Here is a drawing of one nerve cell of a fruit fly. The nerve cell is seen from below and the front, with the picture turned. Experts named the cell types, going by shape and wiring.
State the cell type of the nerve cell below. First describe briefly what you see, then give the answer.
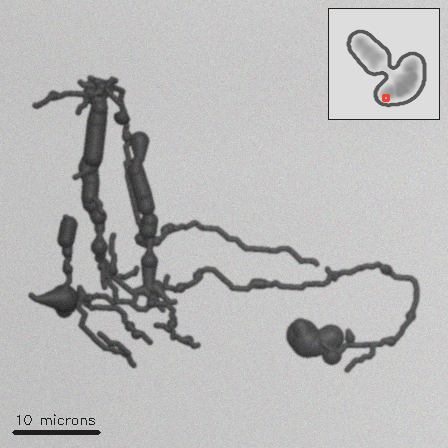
It lies in the brain. By the scale bar it is about 45 microns wide in this view. Its broad class is optic-lobe intrinsic neuron. The cell type is Dm9.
